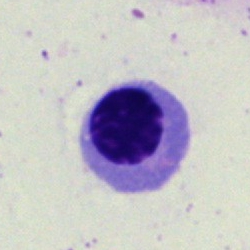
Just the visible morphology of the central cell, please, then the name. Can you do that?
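The nucleus is placed off-centre, toward the upper left of the cell. Its chromatin is dense and dark purple. The cytoplasm is pale blue-violet and shows no visible granules. The cell is an erythroblast.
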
